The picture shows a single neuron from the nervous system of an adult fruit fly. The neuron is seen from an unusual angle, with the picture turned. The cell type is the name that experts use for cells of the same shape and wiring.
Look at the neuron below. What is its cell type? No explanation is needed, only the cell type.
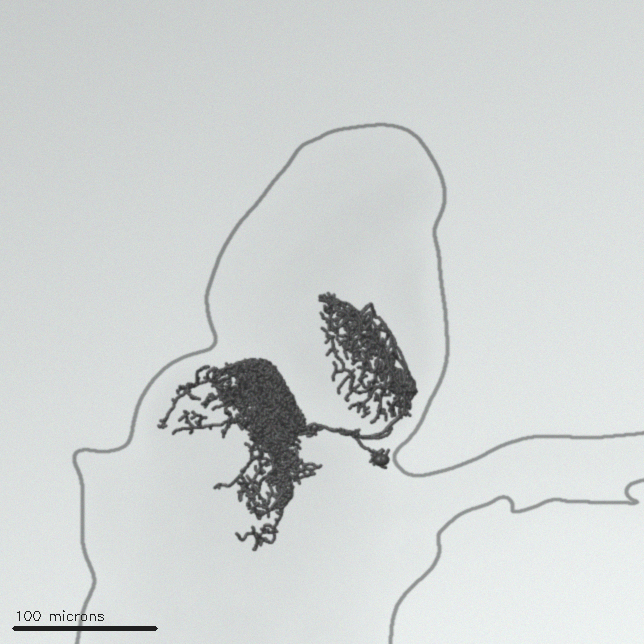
LoVC16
